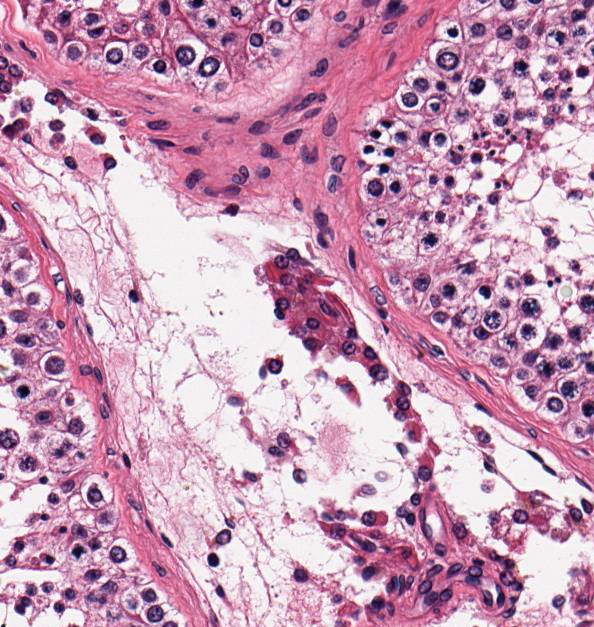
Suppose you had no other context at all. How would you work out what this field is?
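Mainly seminiferous tubule. Each tubule has a pink fibrous edge whose flattened, elongated nuclei run parallel to its outline.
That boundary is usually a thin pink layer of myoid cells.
Rounded cells with large round nuclei and coarse dark chromatin pack the tubules, many with a clear halo around the nucleus.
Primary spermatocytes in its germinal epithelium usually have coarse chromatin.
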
